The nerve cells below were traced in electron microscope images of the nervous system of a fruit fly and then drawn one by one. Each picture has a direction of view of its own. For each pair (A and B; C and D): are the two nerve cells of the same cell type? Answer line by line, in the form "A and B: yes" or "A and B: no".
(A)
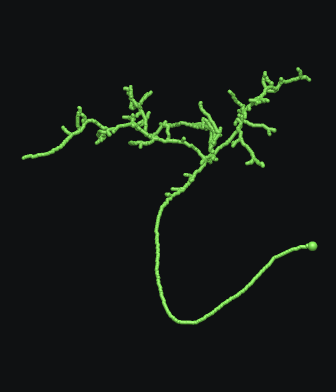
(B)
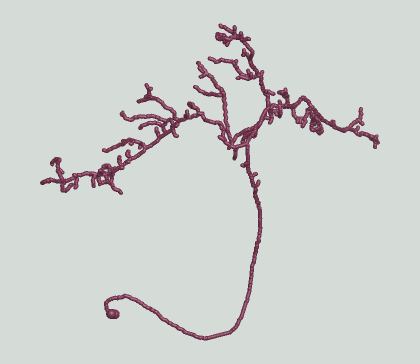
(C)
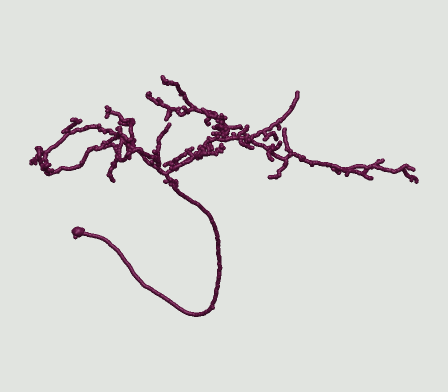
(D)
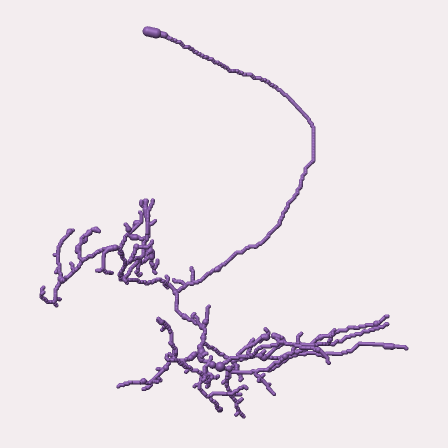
A and B: no
C and D: no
